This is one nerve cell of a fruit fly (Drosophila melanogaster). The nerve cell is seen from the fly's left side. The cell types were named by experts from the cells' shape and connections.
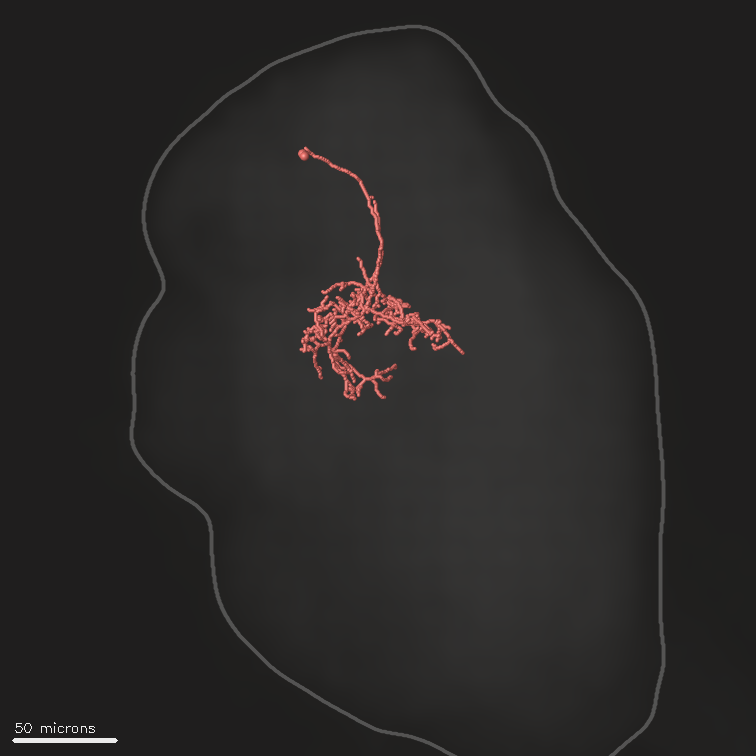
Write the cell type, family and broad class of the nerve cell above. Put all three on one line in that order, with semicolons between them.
PVLP005; hemilineage VLPd&p1_dorsal; central-brain intrinsic neuron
